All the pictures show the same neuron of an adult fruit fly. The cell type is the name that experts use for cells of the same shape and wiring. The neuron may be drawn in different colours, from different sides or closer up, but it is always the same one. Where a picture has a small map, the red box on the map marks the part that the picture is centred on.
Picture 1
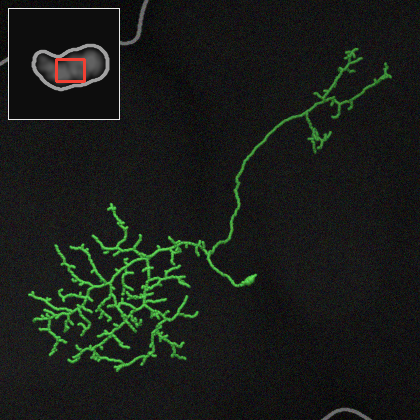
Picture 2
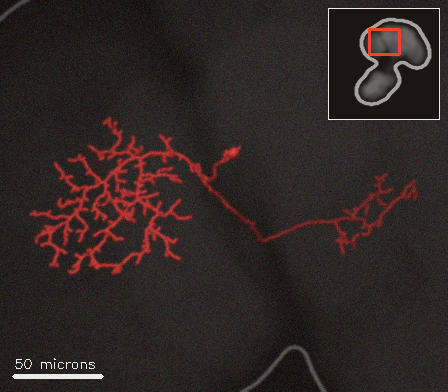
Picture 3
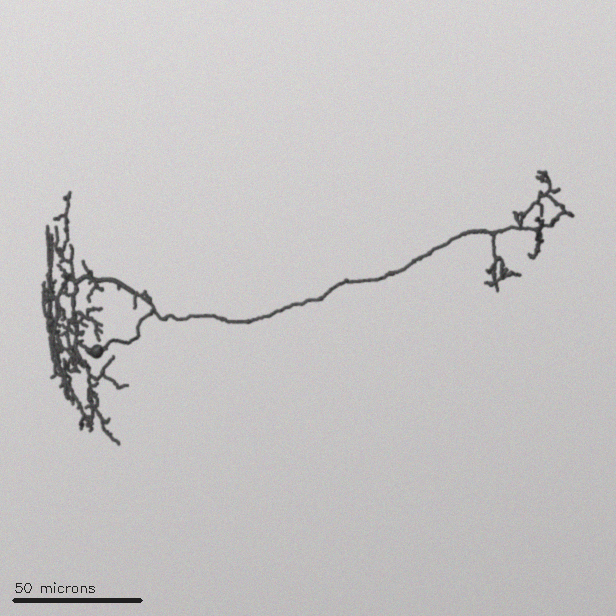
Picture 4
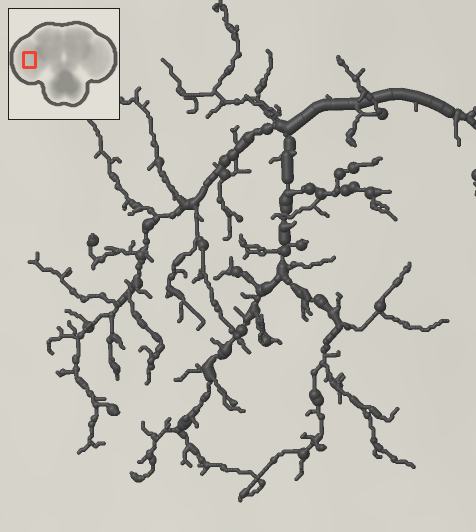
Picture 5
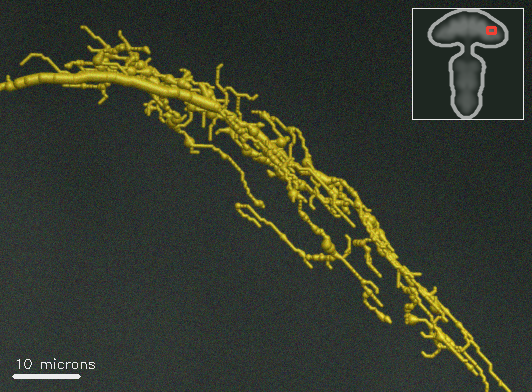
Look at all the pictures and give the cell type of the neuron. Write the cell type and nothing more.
MeVP6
